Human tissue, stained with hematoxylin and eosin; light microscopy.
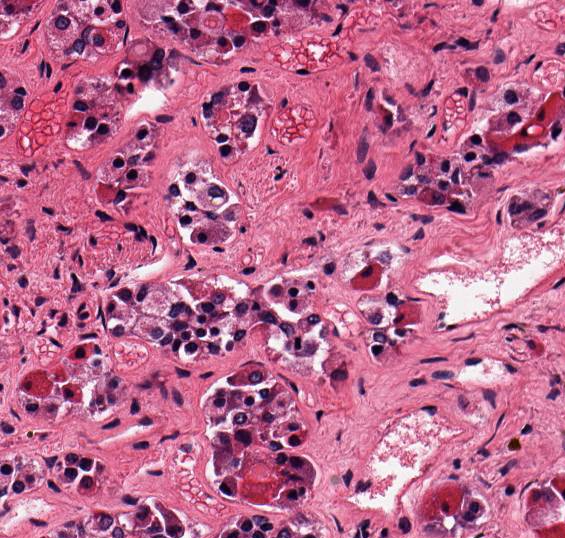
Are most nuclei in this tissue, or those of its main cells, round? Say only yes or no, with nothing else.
Yes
